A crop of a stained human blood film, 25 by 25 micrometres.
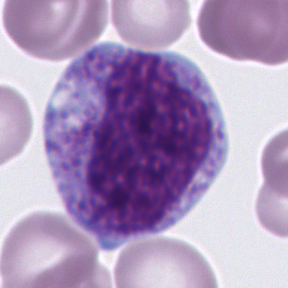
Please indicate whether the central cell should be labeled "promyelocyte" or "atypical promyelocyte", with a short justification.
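The cell is a promyelocyte, not an atypical promyelocyte. The deciding feature is the nucleus, a single unlobed mass.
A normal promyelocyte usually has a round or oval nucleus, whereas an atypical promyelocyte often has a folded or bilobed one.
An unlobed nucleus therefore sides with the promyelocyte rather than the bilobed form. The cell is about 17 micrometres across, with a roughly round outline and a small pale-blue bulge at the bottom edge. Its pale grey-blue cytoplasm forms a wide band on the left and a thin rim on the right.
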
